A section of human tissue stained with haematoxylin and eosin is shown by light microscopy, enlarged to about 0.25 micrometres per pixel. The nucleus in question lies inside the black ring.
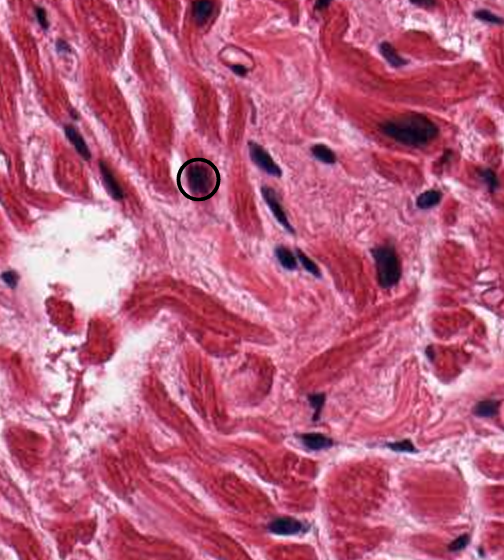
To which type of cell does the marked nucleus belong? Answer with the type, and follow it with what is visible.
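The marked nucleus belongs to a cardiomyocyte. The nucleus is a plump oval, shorter and rounder than the elongated, spindle-like dark nuclei lying just to its right. The nucleus stains very dark and fairly evenly throughout, with slightly soft, blurred edges. The nucleus sits inside a deep red fibre, roughly in the middle of its width rather than pressed to one side. The cell lies side by side with other red fibres running in parallel in the same oblique direction, separated by thin paler pink strands.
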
